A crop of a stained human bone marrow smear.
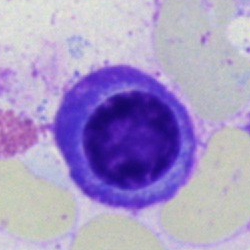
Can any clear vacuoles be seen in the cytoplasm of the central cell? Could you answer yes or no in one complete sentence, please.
No, the cytoplasm of this cell is without vacuoles.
